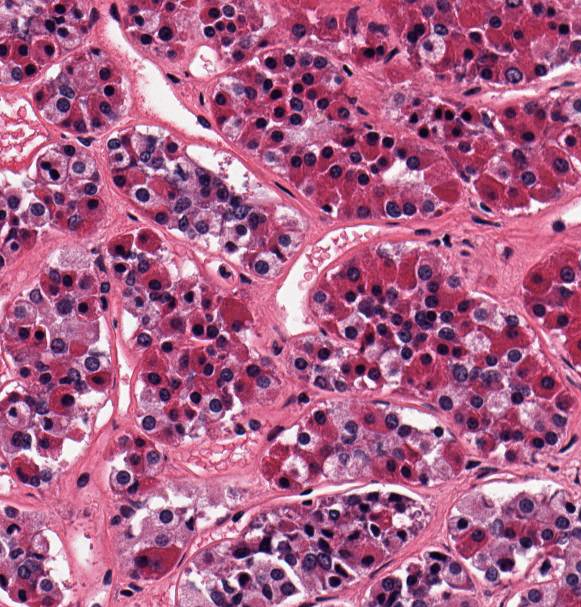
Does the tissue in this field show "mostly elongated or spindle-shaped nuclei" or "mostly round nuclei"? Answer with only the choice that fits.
Mostly round nuclei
